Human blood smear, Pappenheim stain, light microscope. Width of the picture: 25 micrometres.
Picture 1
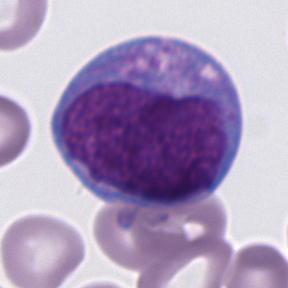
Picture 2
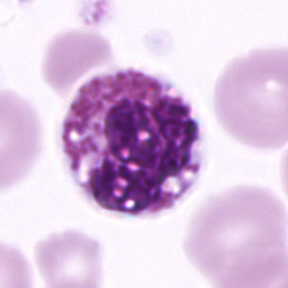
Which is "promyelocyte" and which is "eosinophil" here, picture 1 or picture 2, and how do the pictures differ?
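Promyelocyte: picture 1. Eosinophil: picture 2. Size: about 16 micrometres across in picture 1, about 13 micrometres across in picture 2. Outline: round and smooth in both; picture 1 without surface projections.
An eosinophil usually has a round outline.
Picture 1 nucleus: about 15 by 10 micrometres, roughly 60% of the cell's area, placed toward the bottom of the cell, shallow notch on the upper border.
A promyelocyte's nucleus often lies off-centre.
Picture 2 chromatin: dark purple, densely clumped; no nucleoli visible.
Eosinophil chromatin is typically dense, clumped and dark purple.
Picture 2, further: a few small pale clear spots among the granules at the left and lower right edges; tiny bright white dots scattered over the nucleus. Picture 1, surroundings: red cells touching the lower edge.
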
